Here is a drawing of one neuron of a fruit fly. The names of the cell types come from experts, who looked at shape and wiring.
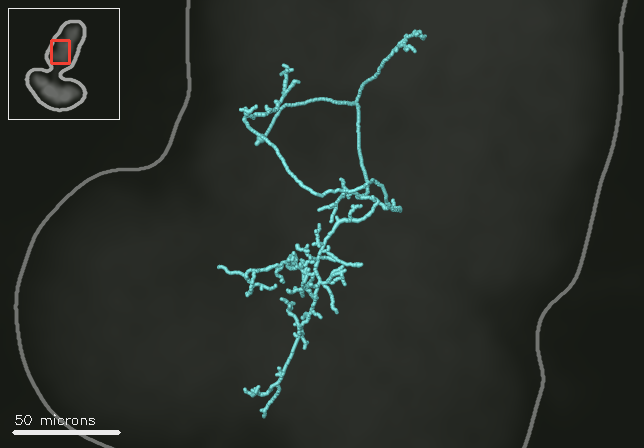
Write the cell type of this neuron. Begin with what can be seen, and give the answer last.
It is in the nerve cord and does not reach the brain. By the scale bar it is about 190 microns tall in this view. Dozens of branch ends can be seen. Its broad class is nerve-cord intrinsic neuron. It is of cell type IN02A041.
